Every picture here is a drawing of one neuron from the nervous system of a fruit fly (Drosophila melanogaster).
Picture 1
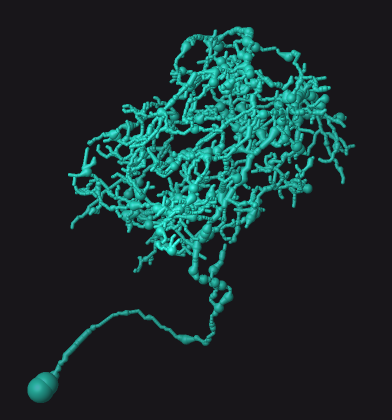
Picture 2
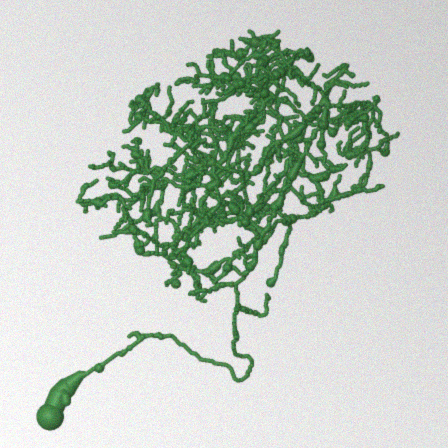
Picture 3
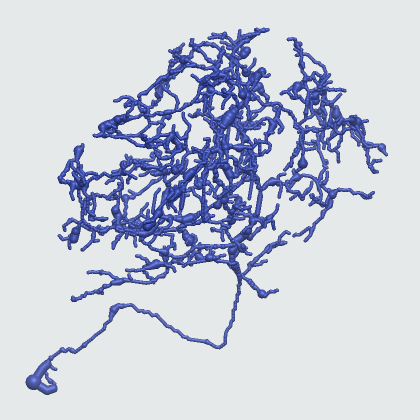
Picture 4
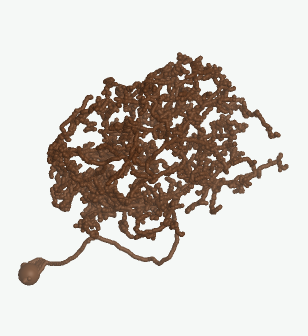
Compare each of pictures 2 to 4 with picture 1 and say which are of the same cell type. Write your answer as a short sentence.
Picture 2, picture 3 and picture 4 are of the same cell type.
